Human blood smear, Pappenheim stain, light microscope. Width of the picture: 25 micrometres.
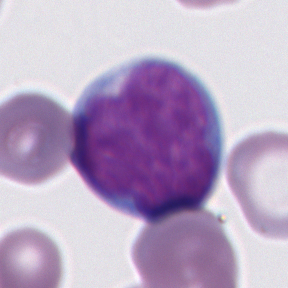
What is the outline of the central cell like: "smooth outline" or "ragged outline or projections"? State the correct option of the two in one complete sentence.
What bounds the cell is a smooth, even outline.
